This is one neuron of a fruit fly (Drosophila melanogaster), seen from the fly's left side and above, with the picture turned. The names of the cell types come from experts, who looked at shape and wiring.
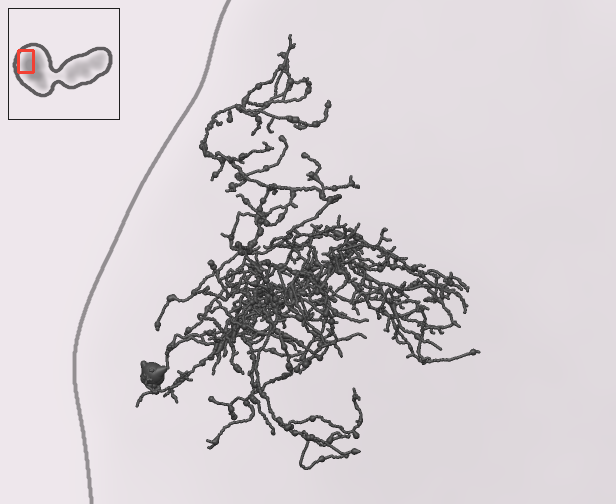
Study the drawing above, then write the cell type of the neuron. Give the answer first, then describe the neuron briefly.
It is of cell type SMP084. This is a central-brain intrinsic neuron. In this view it is taller than it is wide.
